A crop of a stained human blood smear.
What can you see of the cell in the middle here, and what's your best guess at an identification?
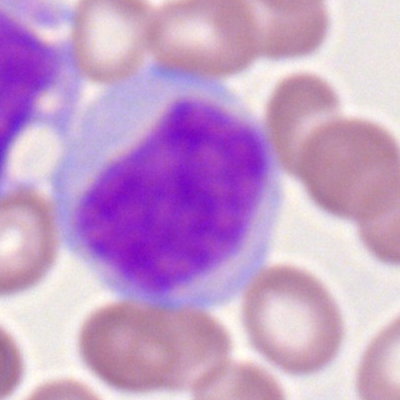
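In outline the cell is roughly round, its edge smooth. The cytoplasm is pale blue and shows no visible granules. Its chromatin is purple and mottled, with darker and lighter patches. The cell is a monocyte.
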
